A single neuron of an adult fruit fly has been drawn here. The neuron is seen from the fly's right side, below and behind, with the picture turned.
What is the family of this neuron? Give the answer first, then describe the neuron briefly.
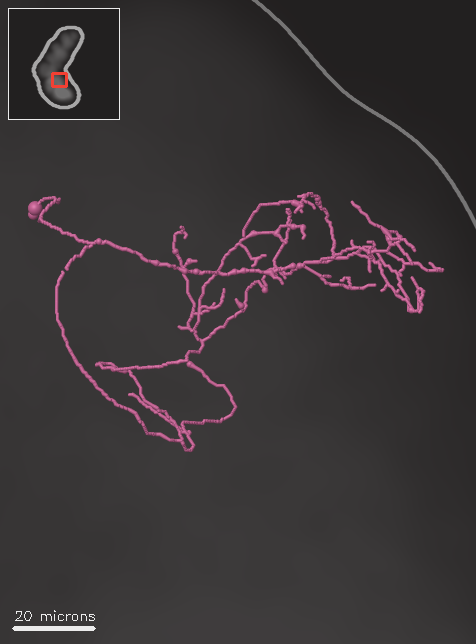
The family is hemilineage SLPal2. It is a central-brain intrinsic neuron. By the scale bar it is about 100 microns wide in this view. Dozens of branch ends can be seen.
